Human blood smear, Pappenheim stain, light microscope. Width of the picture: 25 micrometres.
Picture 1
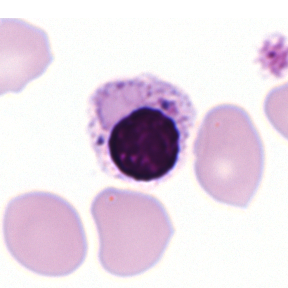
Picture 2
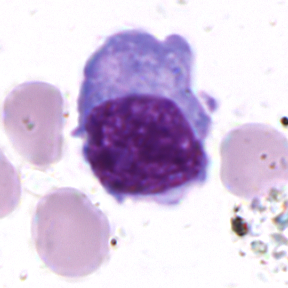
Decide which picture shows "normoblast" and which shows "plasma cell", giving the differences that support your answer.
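Let's start with the names: the first picture is a normoblast and the second is a plasma cell. Look first at the normoblast's nucleus. Its chromatin is dense and very dark purple, and no nucleolus can be seen.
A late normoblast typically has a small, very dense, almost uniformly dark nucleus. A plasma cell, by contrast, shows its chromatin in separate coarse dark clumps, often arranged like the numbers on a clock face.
Now compare the plasma cell. Its chromatin is also dark purple, but it looks densely clumped, with small paler spots. Its nucleus, about 11 by 9 micrometres, is roughly rounded, without a deep indentation or lobes. It sits in the lower part of the cell, with most of the cytoplasm above it. In the normoblast, the pale cytoplasm lies mostly on the upper left side of the nucleus and holds a few scattered dark purple granules. The plasma cell shows no coarse granules. The edges differ as well. The normoblast's outline is ragged, with red cells lying close around it without overlapping it. The plasma cell's outline is irregular, with uneven bulges and small blunt projections that are clearest on the right.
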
